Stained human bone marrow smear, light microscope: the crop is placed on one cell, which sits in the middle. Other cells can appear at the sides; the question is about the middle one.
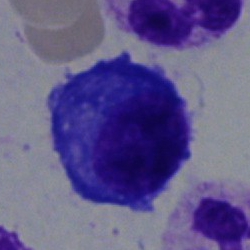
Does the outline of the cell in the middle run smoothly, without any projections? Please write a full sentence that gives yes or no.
No, the border of this cell is rough instead of smooth.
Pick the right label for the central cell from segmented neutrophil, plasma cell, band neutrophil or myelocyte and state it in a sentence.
The target cell in the middle of the crop is a plasma cell.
